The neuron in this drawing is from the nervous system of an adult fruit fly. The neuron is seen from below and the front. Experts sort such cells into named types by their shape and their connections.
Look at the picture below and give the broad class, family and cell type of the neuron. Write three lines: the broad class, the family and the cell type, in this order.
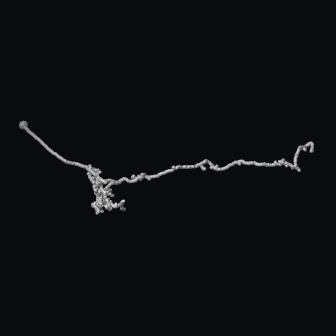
central-brain intrinsic neuron
hemilineage LHl4_posterior
PLP111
